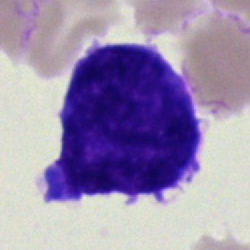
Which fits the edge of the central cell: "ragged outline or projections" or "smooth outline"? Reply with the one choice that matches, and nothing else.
Ragged outline or projections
